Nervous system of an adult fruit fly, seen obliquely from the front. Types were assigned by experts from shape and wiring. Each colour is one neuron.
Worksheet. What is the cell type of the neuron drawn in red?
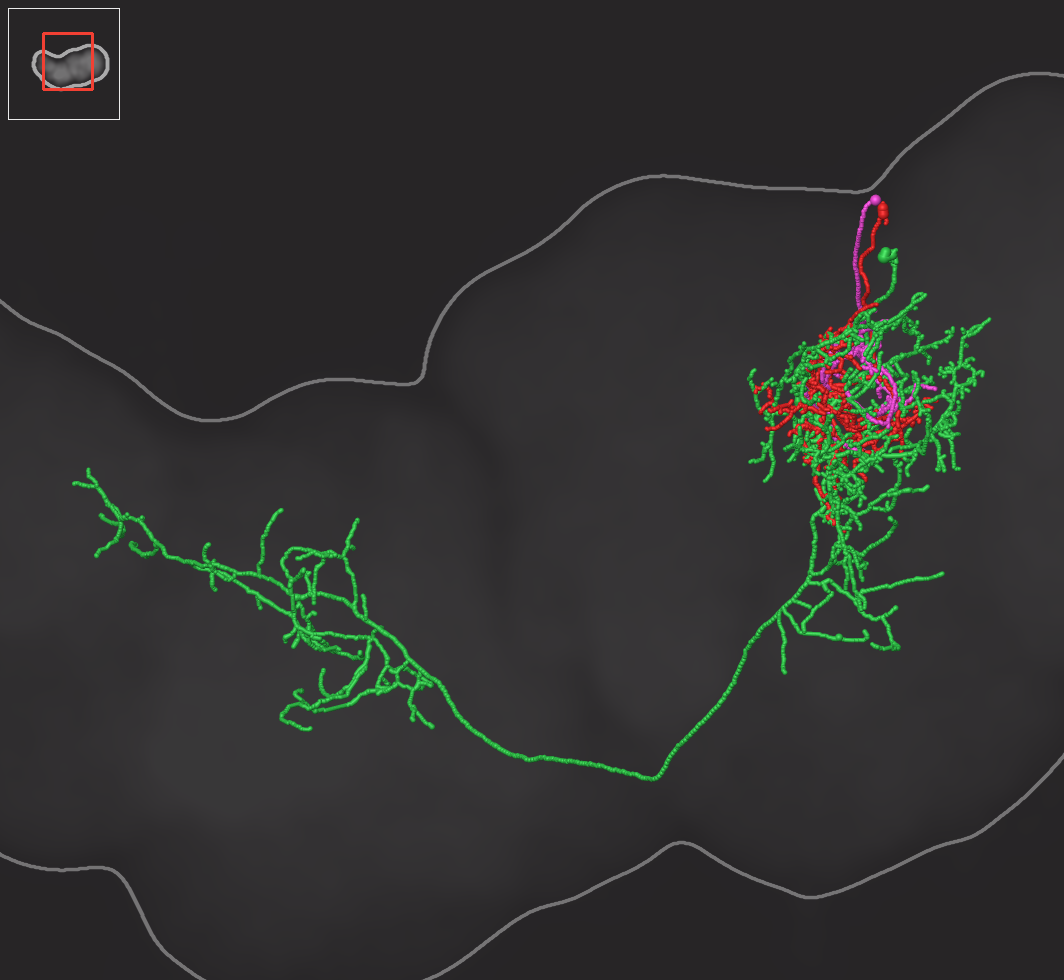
IB033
